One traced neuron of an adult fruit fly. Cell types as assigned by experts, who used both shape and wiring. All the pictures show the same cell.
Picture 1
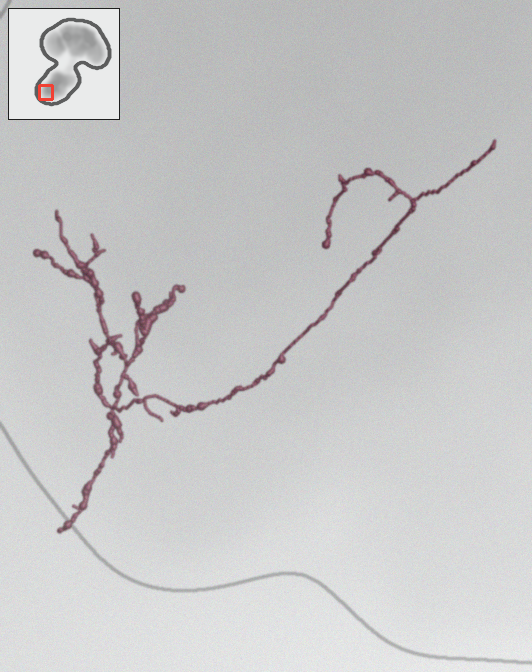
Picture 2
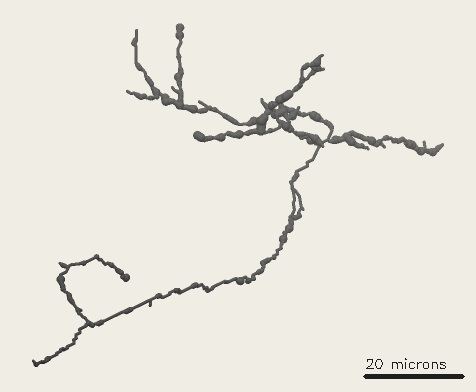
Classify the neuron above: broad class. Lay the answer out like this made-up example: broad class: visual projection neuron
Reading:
broad class: sensory neuron entering the nerve cord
